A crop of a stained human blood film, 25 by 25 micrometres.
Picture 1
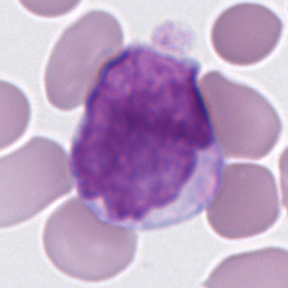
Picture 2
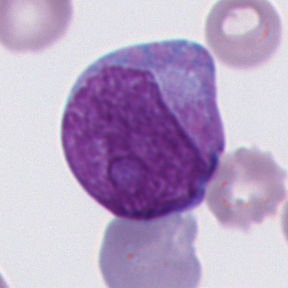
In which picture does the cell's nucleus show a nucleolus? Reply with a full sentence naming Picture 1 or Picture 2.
The cell in picture 2 shows at least one visible nucleolus.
